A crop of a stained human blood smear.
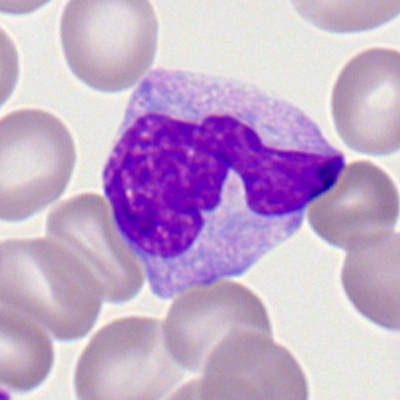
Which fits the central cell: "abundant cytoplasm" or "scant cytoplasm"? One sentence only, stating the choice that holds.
In this cell, the cytoplasm is plentiful.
